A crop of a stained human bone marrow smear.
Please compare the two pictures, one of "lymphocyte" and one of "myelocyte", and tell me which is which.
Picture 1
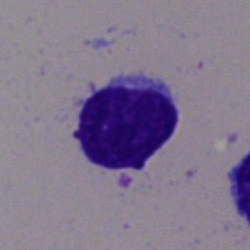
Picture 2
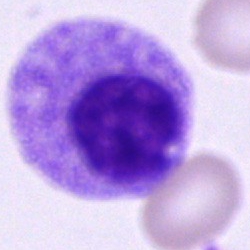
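Picture 1 shows a lymphocyte and picture 2 a myelocyte. In the lymphocyte the nucleus takes up nearly the whole cell, whereas in the myelocyte it lies off-centre toward the lower right and leaves plenty of cytoplasm. The myelocyte's cytoplasm forms a broad band along the left and upper sides of the nucleus; the lymphocyte has only a scant pale blue rim, seen mostly along the top.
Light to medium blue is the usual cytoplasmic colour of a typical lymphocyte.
The outlines differ as well: the lymphocyte is roughly round but slightly irregular, its cytoplasm frayed and ragged along the top edge, while the myelocyte is roughly round and smooth. Both nuclei have dense, dark purple chromatin, but the myelocyte's shows a few lighter patches.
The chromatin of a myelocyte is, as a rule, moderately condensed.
No granules are seen in the lymphocyte's cytoplasm. A red cell touches the myelocyte at its lower right edge.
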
